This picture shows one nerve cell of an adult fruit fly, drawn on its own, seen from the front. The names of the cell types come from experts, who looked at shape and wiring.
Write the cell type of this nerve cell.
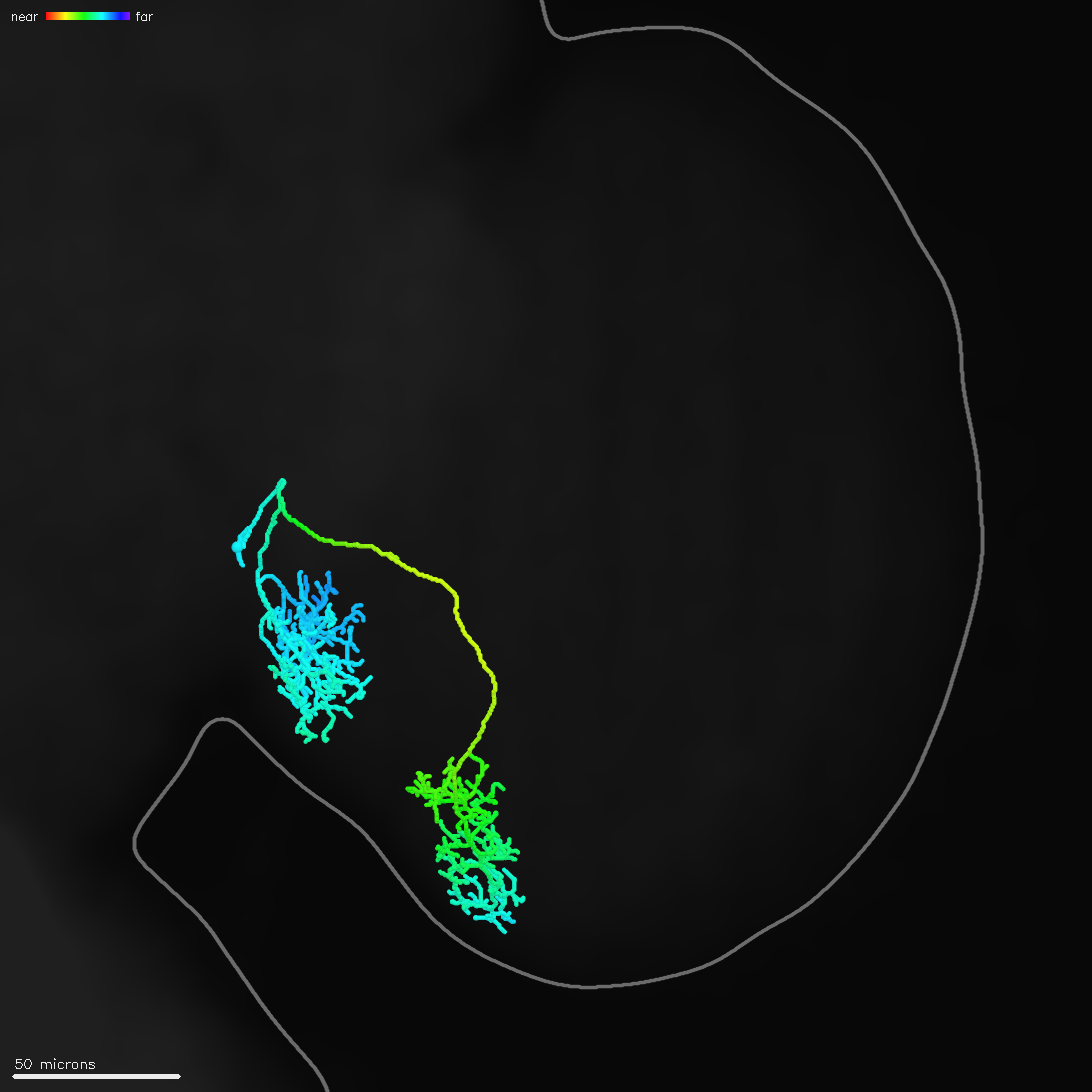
MeLo13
